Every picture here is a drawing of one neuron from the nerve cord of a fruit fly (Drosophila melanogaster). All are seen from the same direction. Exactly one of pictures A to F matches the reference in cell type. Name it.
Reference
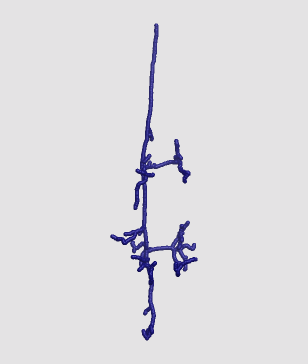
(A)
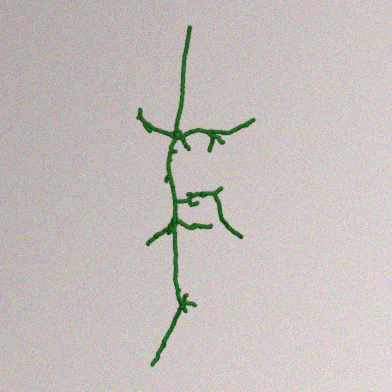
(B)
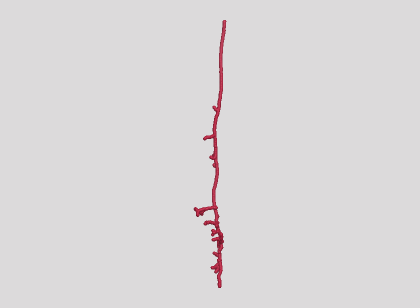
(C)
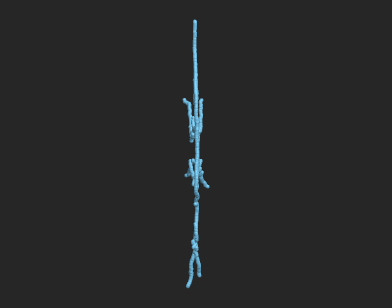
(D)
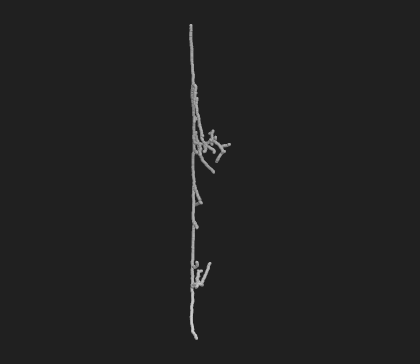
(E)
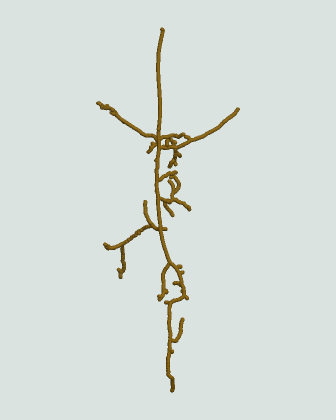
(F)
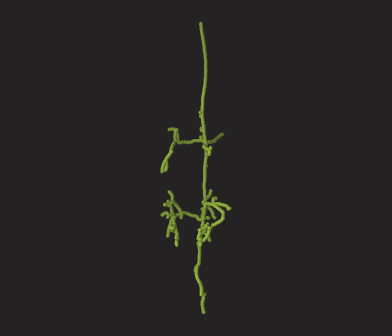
F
